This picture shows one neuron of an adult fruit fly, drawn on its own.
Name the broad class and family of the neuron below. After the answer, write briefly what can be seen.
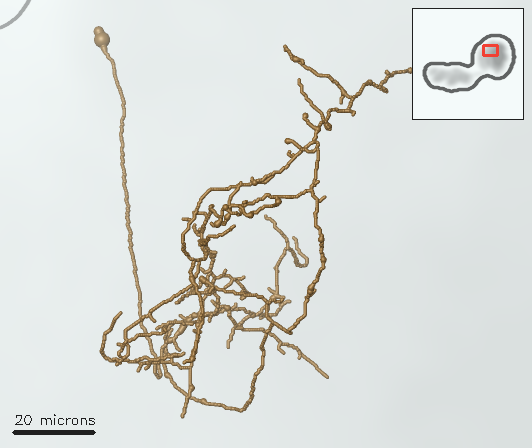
It is a central-brain intrinsic neuron. The family is hemilineage VPNp1_medial. The cell body is at the upper left of the picture. By the scale bar it is about 100 microns tall in this view. The picture shows dozens of branch ends.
